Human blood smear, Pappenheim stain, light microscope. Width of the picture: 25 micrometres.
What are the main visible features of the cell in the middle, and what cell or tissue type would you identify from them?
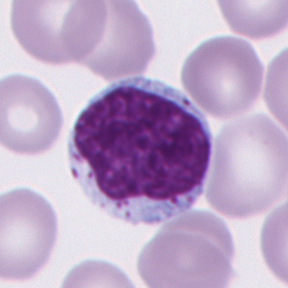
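Start with the outline: it is round and smooth, without projections, and the cell is about 13 micrometres across. The nucleus, about 12 by 10 micrometres, fills about 80% of the cell's area, and its chromatin is dark purple and coarsely clumped. Around it, the pale grey-blue rim of cytoplasm is widest below and to the left of the nucleus. Look through that cytoplasm and you will find a few small reddish-purple granules scattered in it. This cell is a large granular lymphocyte.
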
